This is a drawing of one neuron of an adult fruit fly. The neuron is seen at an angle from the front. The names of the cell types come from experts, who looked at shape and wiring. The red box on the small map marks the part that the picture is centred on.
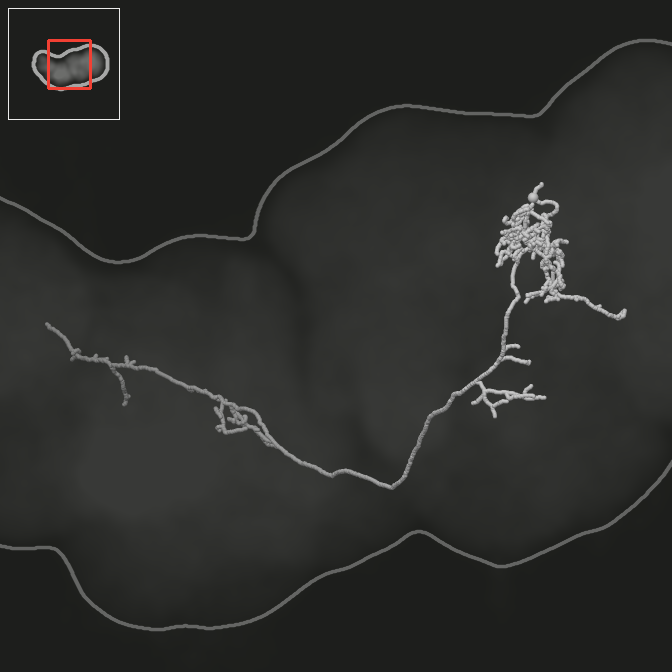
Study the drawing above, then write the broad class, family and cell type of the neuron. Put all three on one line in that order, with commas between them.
descending neuron, DNp, DNp41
